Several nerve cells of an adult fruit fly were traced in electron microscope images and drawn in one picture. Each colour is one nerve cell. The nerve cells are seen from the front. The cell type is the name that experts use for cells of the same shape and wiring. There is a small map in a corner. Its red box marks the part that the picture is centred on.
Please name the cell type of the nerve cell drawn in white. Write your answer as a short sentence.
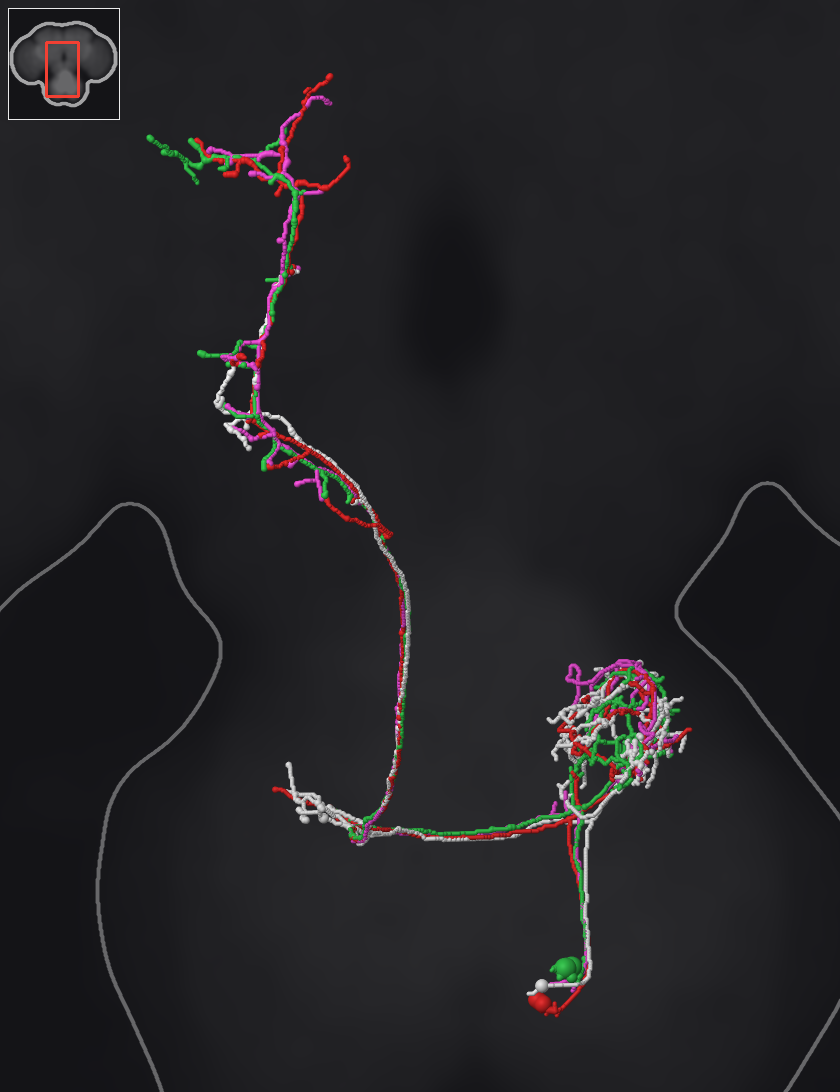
The cell type is AN07B071_d.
